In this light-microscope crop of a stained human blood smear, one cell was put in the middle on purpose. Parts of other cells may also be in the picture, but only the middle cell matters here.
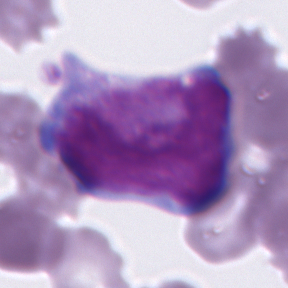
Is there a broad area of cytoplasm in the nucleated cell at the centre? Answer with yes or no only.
No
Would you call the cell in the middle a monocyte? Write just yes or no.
no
